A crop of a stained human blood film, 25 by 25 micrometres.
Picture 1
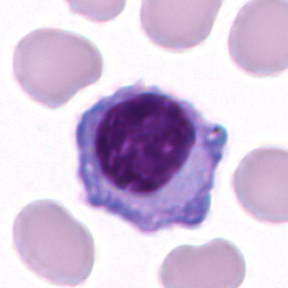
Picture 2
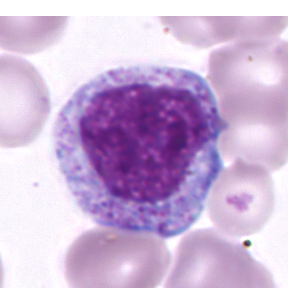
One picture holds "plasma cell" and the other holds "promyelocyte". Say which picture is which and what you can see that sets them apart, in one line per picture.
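In picture 1 we see a plasma cell: No distinct granules are seen in the cytoplasm.
In picture 2 we see a promyelocyte: Fine reddish-purple granules are scattered throughout the cytoplasm.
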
